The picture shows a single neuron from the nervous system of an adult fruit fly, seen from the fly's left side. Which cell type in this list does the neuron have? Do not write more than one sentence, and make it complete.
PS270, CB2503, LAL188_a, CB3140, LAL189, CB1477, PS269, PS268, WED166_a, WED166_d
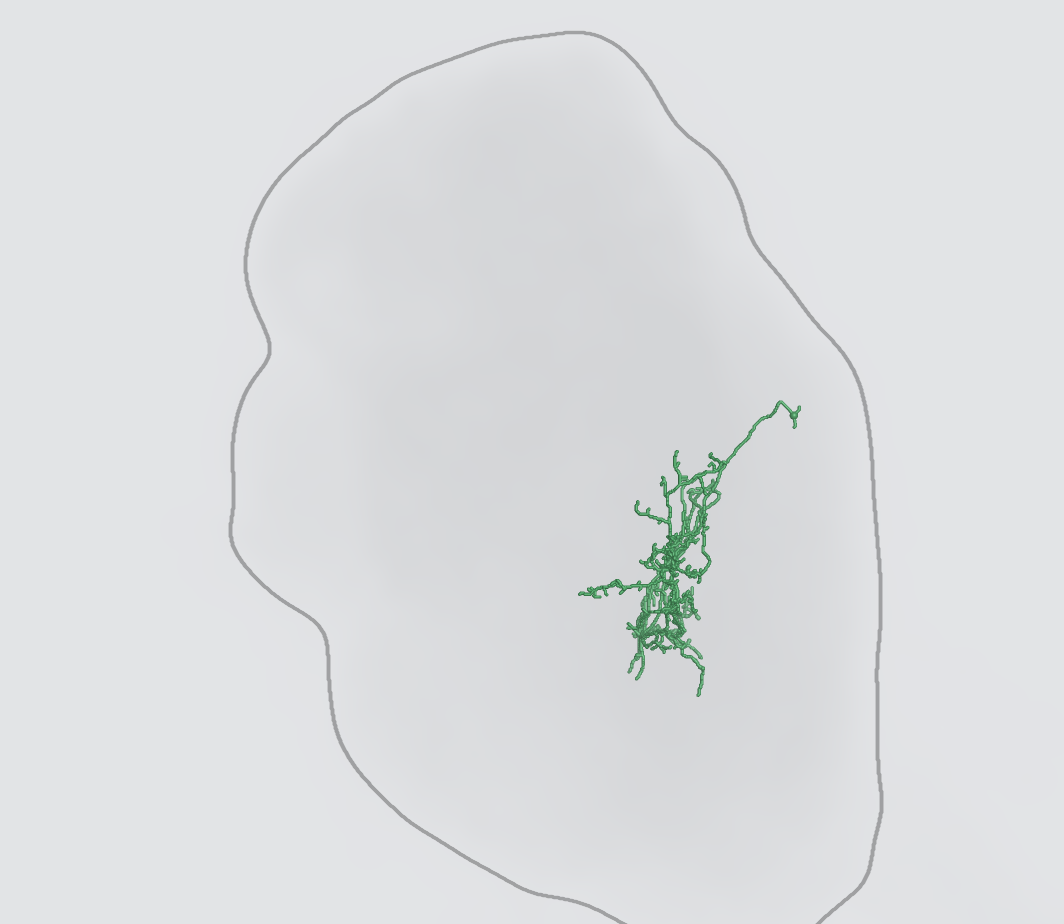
It is to cell type CB2503 that the neuron belongs.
